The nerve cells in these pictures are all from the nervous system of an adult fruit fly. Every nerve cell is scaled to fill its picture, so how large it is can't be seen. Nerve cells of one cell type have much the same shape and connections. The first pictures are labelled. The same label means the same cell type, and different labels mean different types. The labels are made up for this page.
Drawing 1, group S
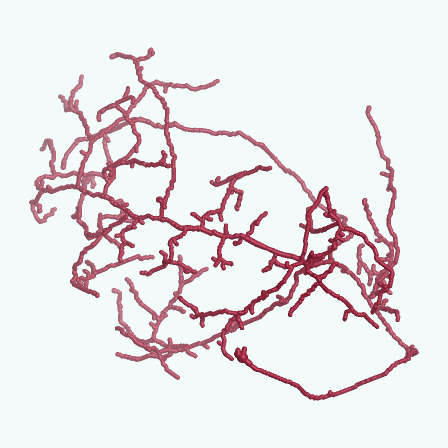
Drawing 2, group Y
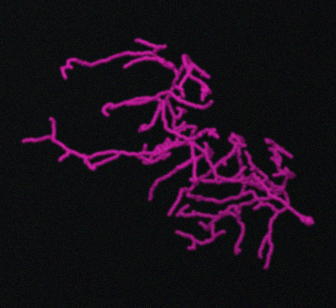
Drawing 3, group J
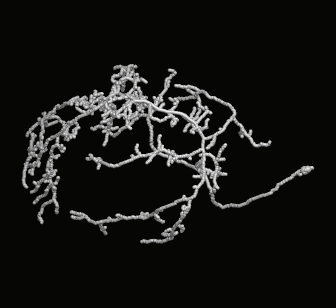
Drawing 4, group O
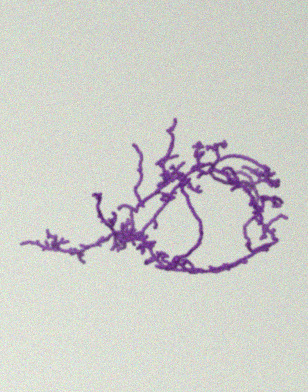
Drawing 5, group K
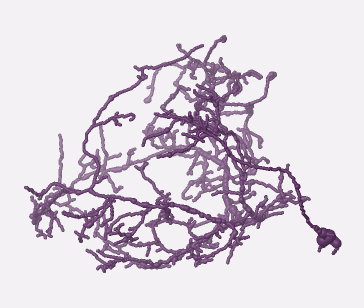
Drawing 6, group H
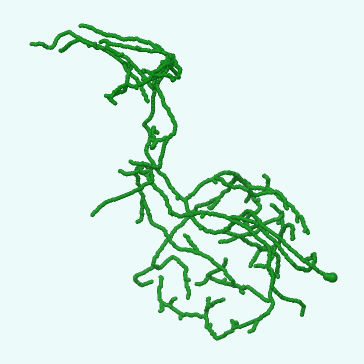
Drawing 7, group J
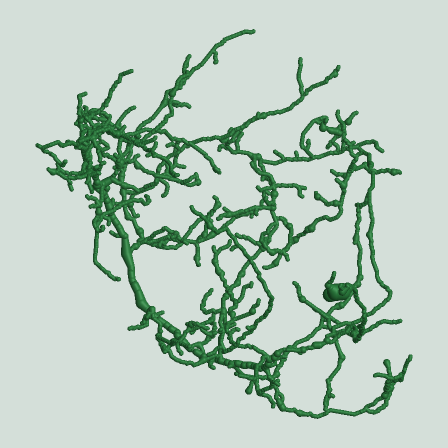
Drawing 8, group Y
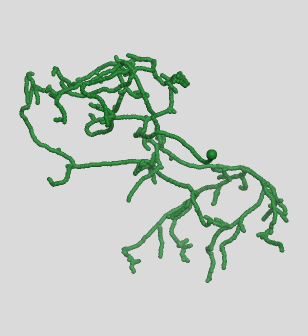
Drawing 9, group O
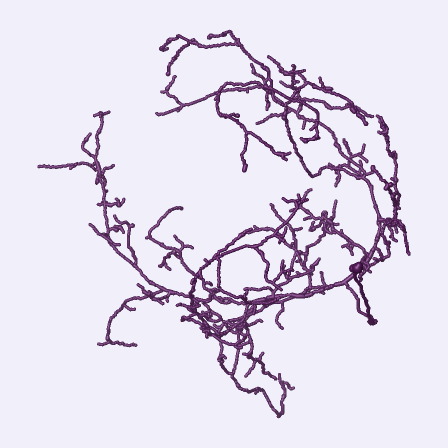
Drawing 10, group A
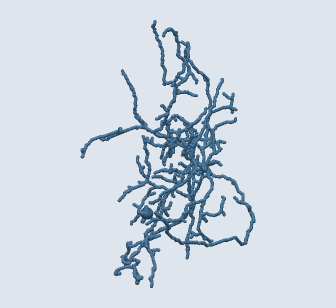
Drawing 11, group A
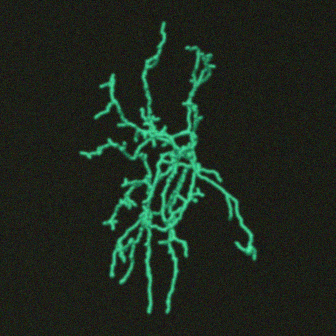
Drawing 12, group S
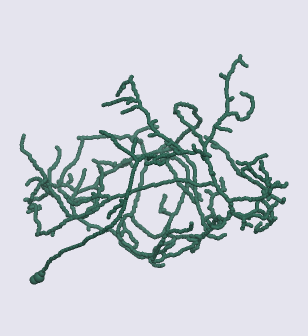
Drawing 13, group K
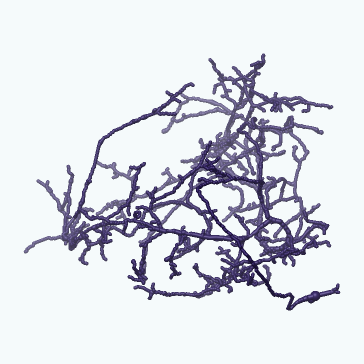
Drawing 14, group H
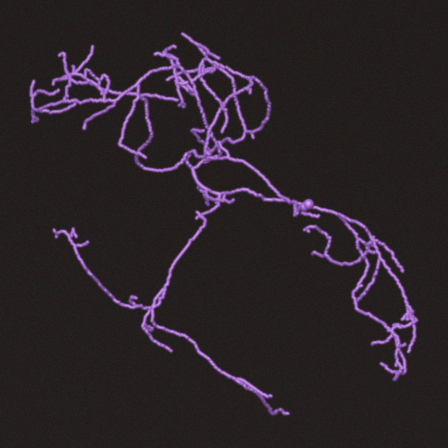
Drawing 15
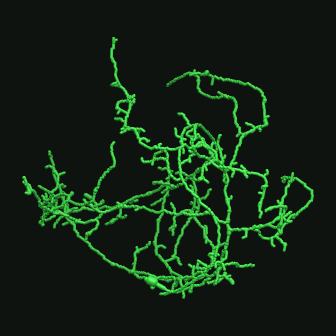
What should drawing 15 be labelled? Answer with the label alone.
group S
